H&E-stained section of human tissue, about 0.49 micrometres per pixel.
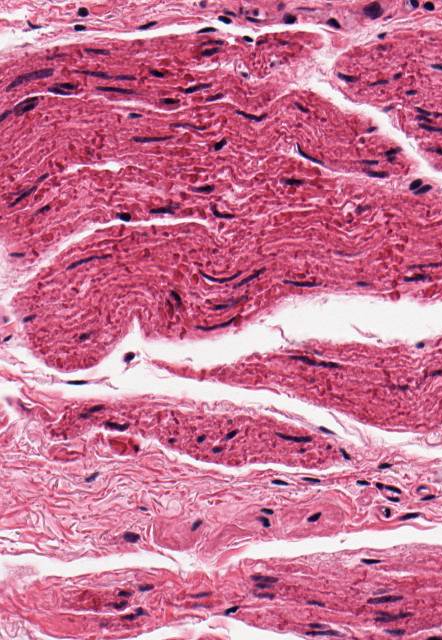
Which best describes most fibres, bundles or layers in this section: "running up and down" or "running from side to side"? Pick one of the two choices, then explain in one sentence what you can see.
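Running from side to side. The field is made of long bundles of fibres that run roughly from side to side.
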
